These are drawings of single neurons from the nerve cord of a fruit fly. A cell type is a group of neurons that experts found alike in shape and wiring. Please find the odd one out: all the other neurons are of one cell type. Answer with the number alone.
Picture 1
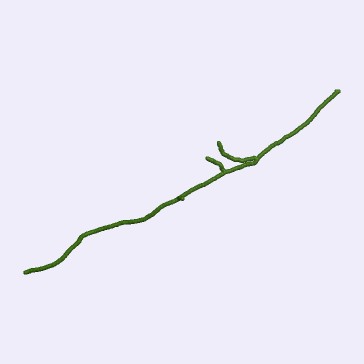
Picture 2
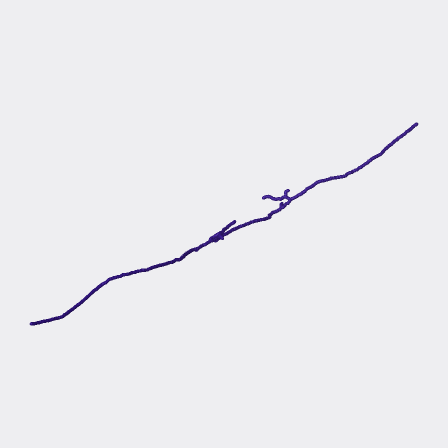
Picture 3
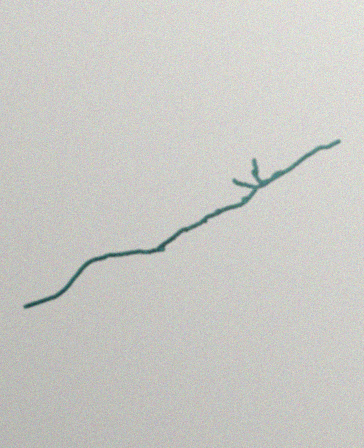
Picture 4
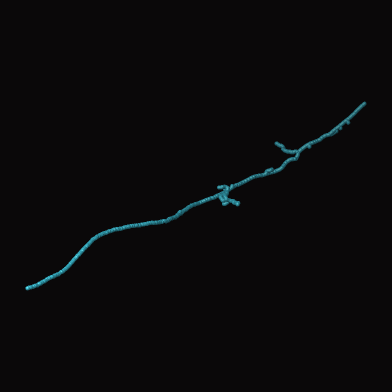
4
